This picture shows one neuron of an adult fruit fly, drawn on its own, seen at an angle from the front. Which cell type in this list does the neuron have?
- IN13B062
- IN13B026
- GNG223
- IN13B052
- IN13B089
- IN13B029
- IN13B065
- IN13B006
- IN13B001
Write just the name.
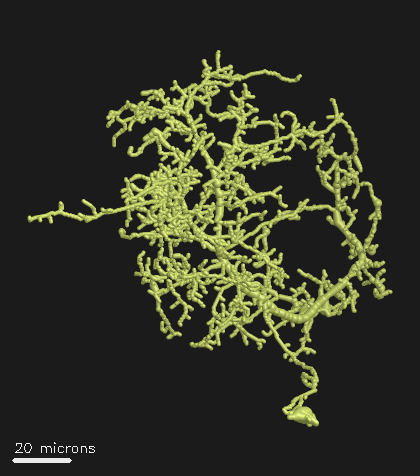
IN13B006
